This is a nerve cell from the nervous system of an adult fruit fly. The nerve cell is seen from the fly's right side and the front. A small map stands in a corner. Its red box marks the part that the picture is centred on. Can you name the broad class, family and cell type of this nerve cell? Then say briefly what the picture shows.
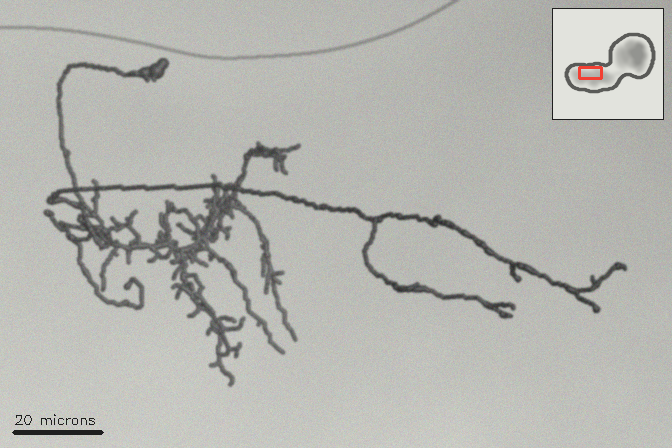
Its broad class is nerve-cord intrinsic neuron. Its family is hemilineage 19B. Its cell type is IN19B091. The cell body is at the upper left of the picture. From left to right in the picture it spans about 130 microns. The picture shows dozens of branch ends.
